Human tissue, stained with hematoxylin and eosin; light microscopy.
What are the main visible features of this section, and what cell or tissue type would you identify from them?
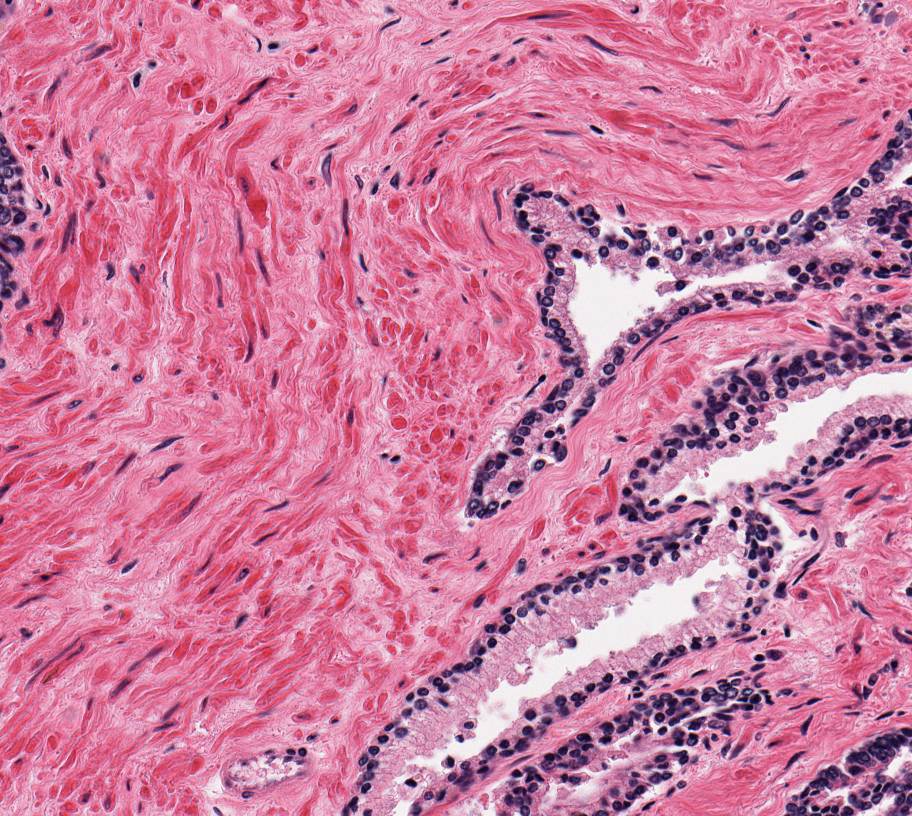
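On the left and centre there's dense stroma; along the right side, glands lined by epithelium. Their lumina are elongated and branching, with epithelial folds projecting in. The epithelial nuclei look small, round and dark, crowded toward the cell bases. The lumina themselves are empty and white, holding no secretion or concretions. This is prostate.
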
